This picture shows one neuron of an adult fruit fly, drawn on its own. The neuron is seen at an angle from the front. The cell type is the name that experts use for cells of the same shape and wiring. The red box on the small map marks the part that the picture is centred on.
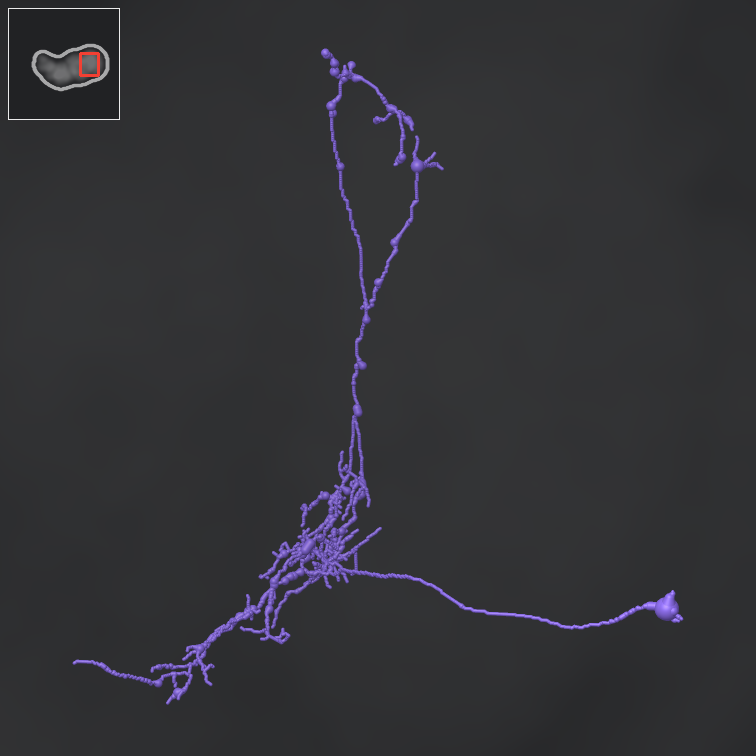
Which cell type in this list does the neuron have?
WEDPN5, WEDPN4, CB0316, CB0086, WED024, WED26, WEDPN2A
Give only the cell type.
WED26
